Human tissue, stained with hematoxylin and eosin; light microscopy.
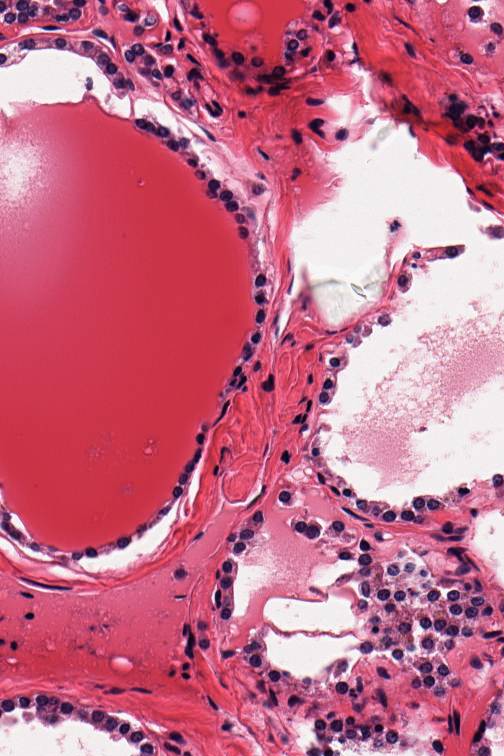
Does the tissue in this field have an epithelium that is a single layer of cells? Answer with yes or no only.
Yes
